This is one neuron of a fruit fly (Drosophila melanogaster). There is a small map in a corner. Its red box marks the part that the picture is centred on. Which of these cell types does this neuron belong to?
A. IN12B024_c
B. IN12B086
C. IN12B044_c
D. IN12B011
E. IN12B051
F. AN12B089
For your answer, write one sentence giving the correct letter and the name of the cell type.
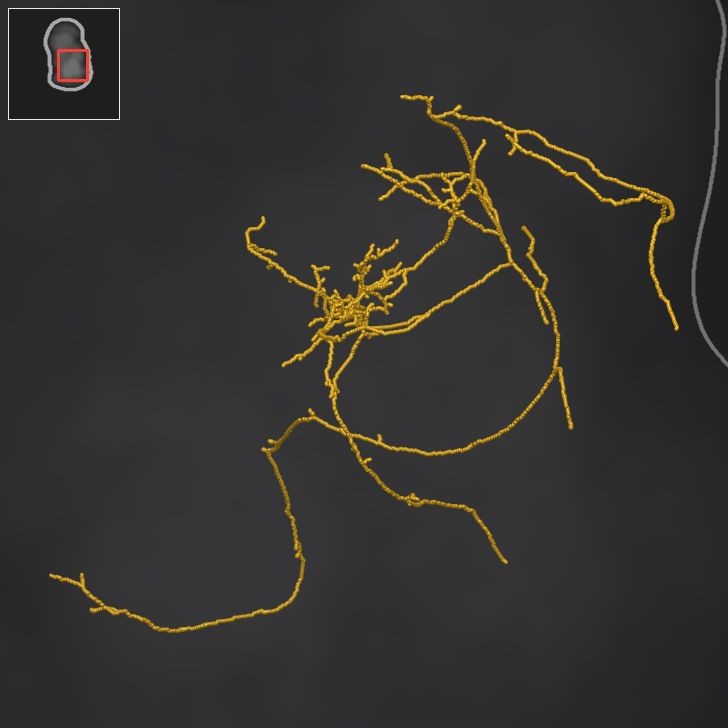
Regarding cell type, the neuron matches IN12B044_c, option C.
